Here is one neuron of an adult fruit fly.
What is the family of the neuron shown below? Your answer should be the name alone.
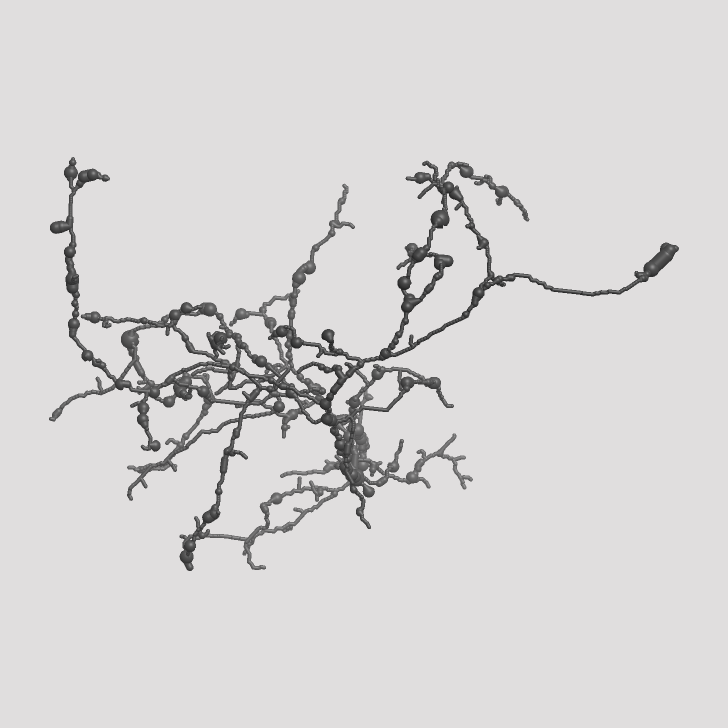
hemilineage 20A.22A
